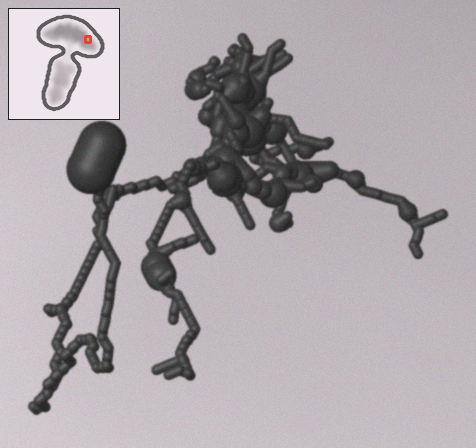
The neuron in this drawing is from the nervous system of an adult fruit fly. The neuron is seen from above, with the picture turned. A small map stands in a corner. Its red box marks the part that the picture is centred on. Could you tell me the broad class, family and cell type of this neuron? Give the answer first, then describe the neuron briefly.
This is an optic-lobe intrinsic neuron. The family is Dm. The cell type is Dm-DRA1. It is in the brain and does not reach the nerve cord. The cell body is on the left of the picture.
